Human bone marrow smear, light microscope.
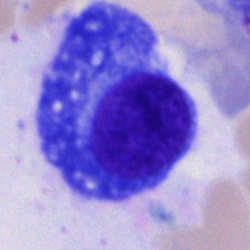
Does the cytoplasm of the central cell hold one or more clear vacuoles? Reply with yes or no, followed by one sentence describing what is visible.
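Yes. Many small, round, clear vacuoles are scattered through the cytoplasm, mostly on its left side.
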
